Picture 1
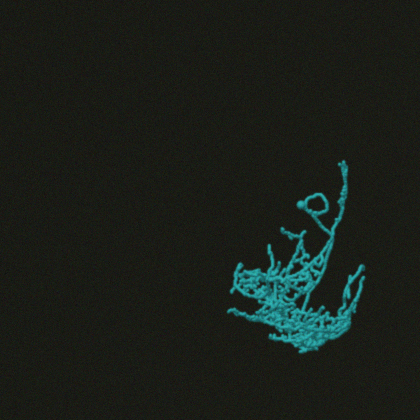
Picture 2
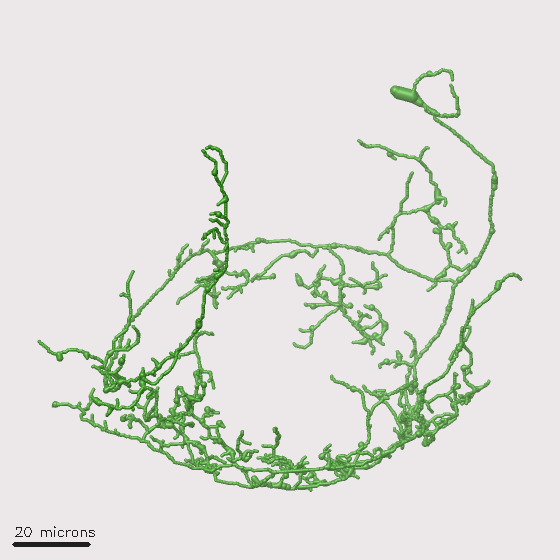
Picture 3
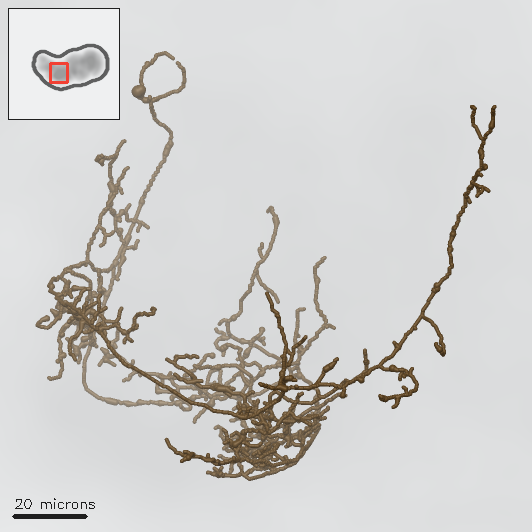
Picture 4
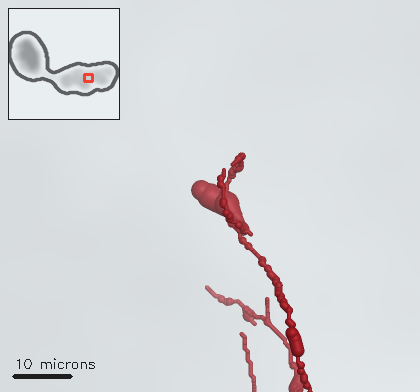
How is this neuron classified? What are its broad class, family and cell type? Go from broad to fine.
nerve-cord intrinsic neuron; hemilineage 19A; IN19A042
